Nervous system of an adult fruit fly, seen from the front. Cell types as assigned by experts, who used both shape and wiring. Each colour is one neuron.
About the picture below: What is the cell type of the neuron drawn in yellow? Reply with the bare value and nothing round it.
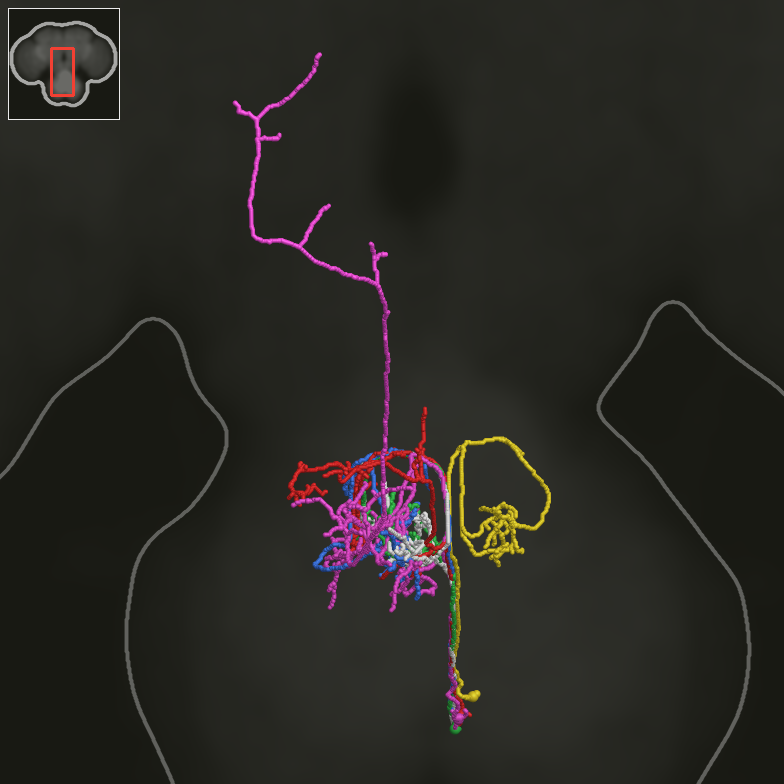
IN02A066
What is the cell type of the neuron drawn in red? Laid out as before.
IN02A058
